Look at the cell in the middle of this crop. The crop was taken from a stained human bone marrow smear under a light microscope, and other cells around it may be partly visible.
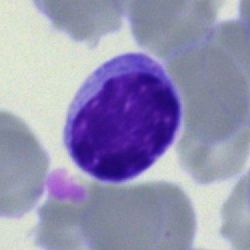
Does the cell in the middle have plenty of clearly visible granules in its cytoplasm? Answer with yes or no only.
No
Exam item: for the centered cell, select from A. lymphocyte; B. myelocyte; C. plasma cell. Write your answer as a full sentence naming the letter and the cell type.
Identification: the cell in the middle is a lymphocyte, matching option A.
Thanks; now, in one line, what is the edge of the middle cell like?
No surface projections are present; the cell outline is smooth.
